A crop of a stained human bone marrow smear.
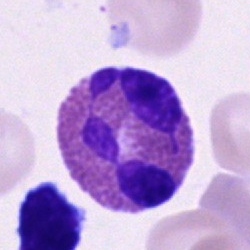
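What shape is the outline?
Round, with a smooth edge.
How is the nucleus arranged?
In several separate lobes set around the cell's edge, with no nucleoli visible in them.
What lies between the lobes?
A centre paler than the rest of the cytoplasm.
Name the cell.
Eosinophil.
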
